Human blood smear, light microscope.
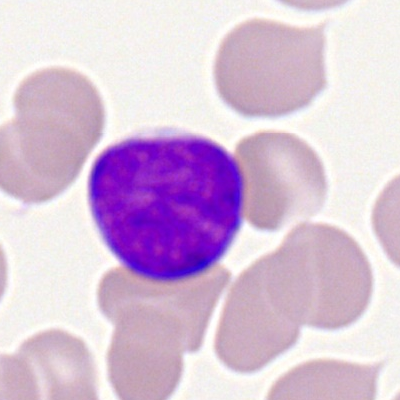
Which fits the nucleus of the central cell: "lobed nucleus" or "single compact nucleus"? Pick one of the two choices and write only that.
Single compact nucleus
